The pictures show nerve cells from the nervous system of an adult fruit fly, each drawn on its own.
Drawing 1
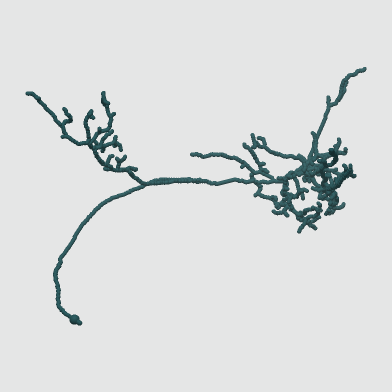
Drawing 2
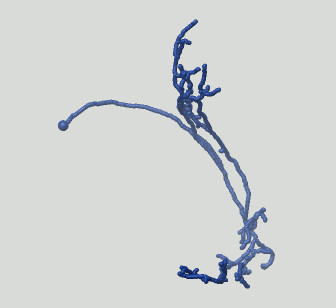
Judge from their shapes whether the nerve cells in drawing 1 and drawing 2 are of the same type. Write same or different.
same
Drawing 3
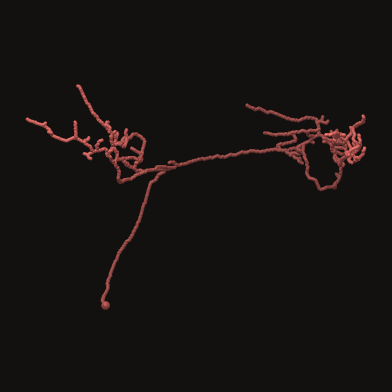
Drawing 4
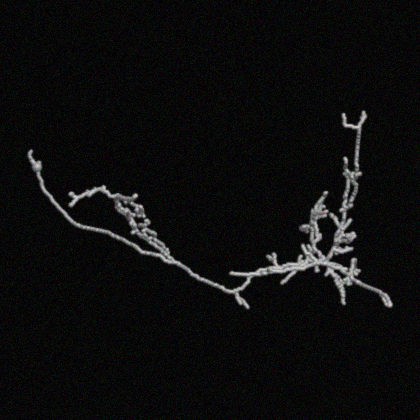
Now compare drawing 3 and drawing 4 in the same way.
same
